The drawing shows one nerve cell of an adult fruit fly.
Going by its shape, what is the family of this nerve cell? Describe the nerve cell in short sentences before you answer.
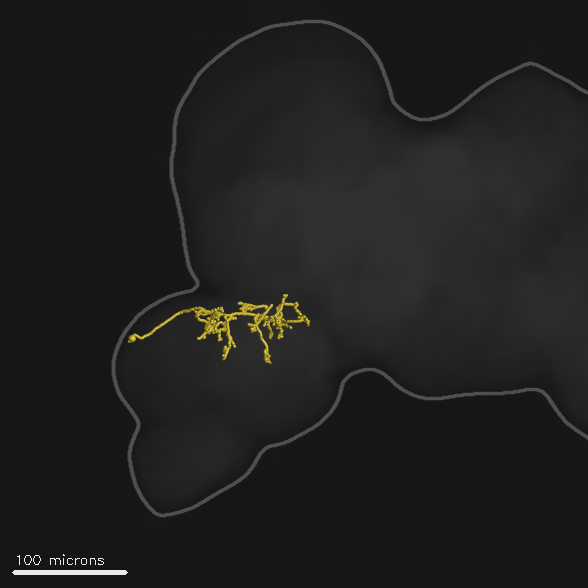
The cell body can be seen on the left of the picture. From left to right in the picture it spans about 160 microns. It is a nerve-cord intrinsic neuron. Its family is hemilineage 09A.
